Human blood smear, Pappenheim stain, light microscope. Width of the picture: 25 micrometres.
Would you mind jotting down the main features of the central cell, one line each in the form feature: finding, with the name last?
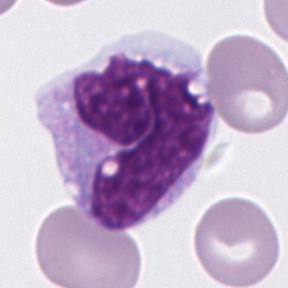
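Nucleus: toward right side of cell
Cytoplasm: pale grey-blue, widest rim on left side
Vacuoles: several, small, clear, over nucleus
Name: monocyte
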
